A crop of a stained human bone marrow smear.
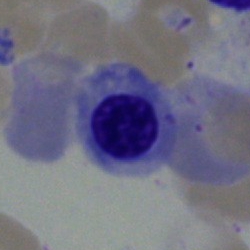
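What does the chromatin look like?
It is dense and deep purple, with a coarse, mottled texture.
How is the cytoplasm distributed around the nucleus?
The rim is wider above the nucleus than below it.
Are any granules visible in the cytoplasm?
None are visible.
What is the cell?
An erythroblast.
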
